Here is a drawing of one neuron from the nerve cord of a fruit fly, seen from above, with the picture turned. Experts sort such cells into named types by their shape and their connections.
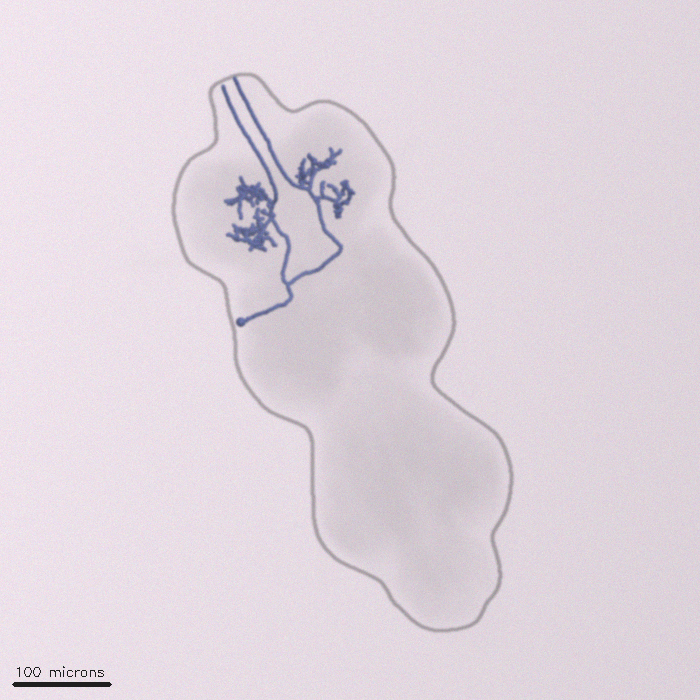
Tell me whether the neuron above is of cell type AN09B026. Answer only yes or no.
yes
